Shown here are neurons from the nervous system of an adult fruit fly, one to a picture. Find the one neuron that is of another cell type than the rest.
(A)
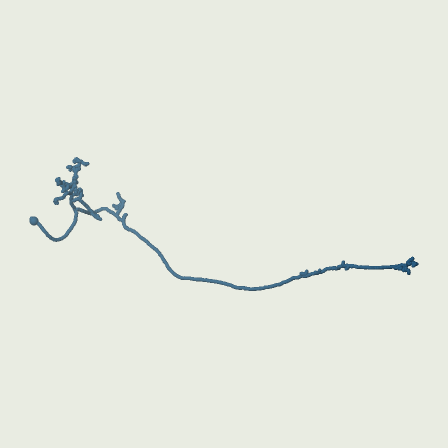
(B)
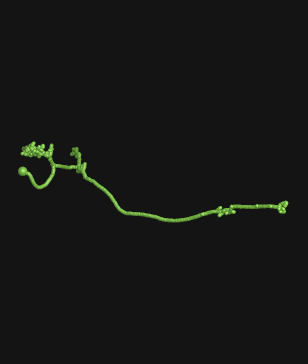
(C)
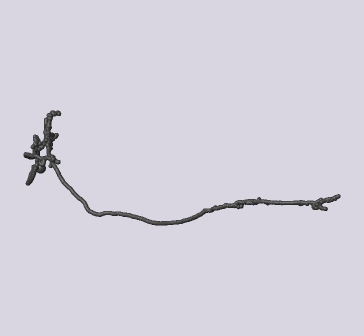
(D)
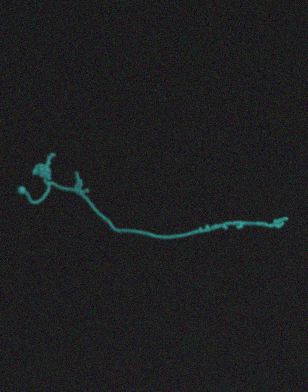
B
